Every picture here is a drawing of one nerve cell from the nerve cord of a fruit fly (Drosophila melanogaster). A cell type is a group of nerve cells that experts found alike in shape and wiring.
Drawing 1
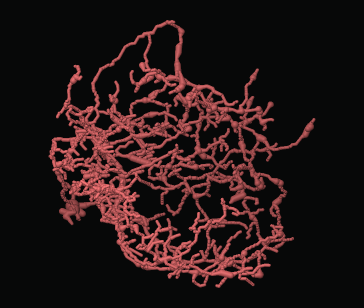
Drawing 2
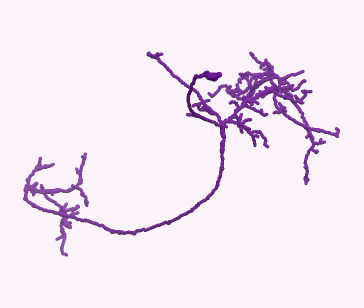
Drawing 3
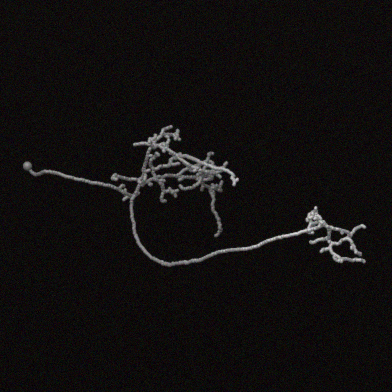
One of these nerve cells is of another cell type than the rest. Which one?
Drawing 1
